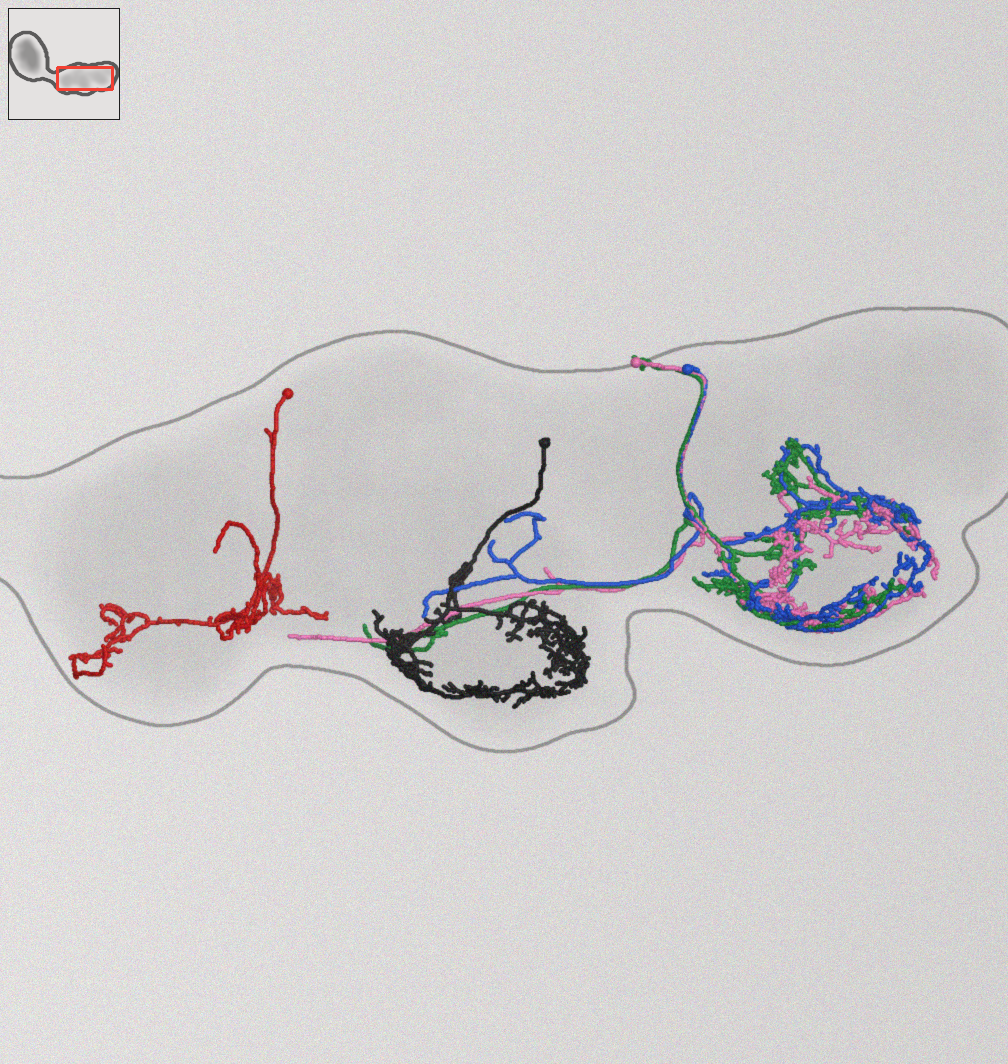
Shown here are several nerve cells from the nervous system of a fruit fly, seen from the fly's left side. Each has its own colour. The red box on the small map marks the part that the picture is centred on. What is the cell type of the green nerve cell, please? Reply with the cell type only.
IN23B060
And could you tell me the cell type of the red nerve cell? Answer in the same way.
IN23B072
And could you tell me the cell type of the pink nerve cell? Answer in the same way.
IN23B049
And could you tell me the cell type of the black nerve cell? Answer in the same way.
IN23B064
